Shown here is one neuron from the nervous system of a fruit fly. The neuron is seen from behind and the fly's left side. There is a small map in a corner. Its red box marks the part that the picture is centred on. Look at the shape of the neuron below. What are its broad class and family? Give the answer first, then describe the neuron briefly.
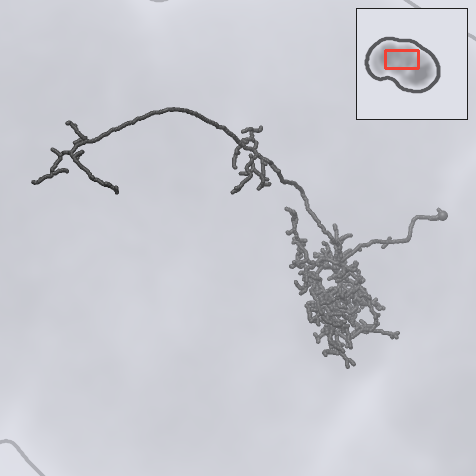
Its broad class is central-brain intrinsic neuron. The family is hemilineage VLPl2_medial. The cell body can be seen on the right of the picture. The picture shows dozens of branch ends.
